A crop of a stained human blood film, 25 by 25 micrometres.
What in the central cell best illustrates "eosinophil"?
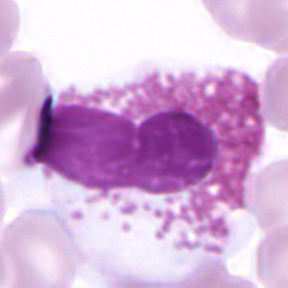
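Consistent with an eosinophil, the nucleus has two lobes joined by a narrow notch.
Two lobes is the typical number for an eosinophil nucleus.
The lobes lie side by side in a horizontal row across the cell. The cytoplasm contains many coarse, round, pink granules.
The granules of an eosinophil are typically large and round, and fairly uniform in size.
The coarse, round form of the granules here therefore agrees with an eosinophil. The granules are packed most densely above and to the right of the nucleus.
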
